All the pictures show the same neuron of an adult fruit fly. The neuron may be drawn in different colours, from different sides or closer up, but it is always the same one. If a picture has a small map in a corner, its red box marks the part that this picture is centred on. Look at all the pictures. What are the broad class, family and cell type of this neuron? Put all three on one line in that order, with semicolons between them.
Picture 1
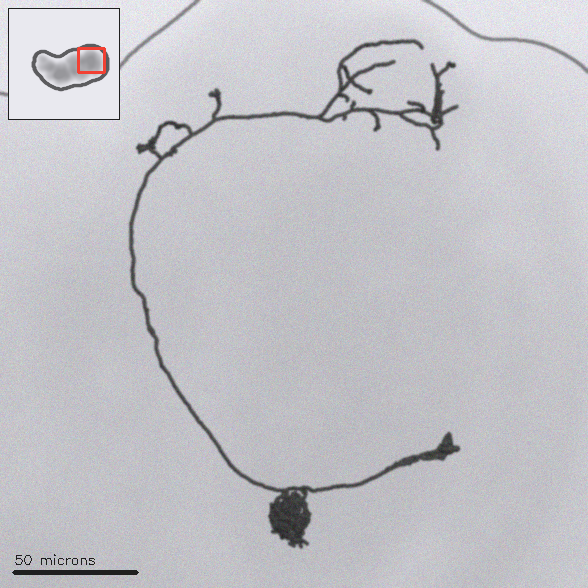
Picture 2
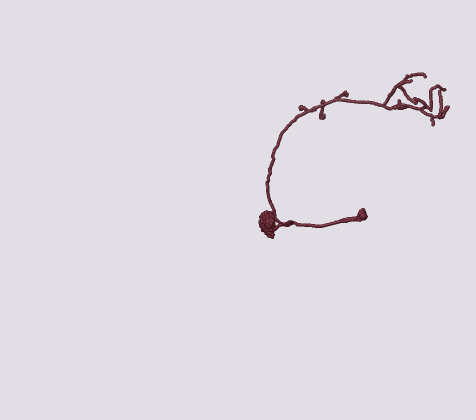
central-brain intrinsic neuron; hemilineage ALl1_ventral; DM5_lPN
